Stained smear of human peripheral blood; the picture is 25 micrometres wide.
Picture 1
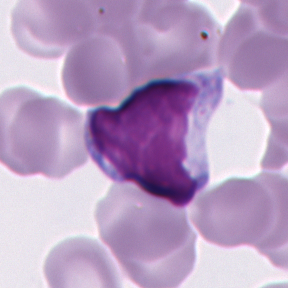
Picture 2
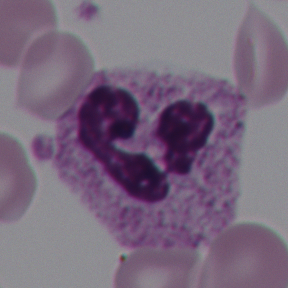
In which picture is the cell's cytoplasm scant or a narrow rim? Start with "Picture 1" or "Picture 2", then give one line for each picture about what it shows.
Picture 1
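What picture 1 shows: The nucleus fills most of the cell.
What picture 2 shows: The cytoplasm is abundant and surrounds the nucleus widely.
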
